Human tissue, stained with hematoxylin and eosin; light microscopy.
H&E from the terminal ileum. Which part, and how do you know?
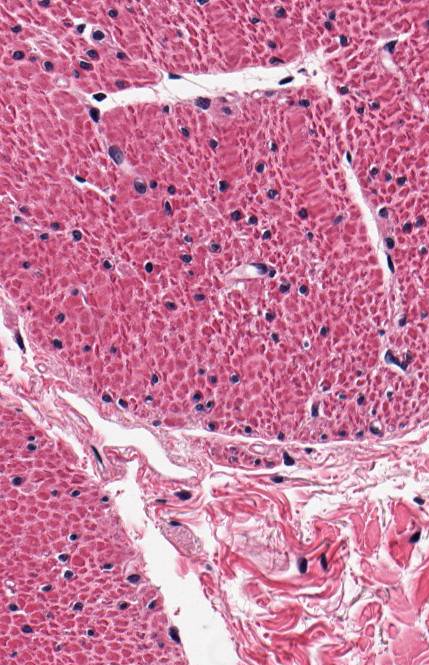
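The field shows smooth muscle. Its fibres are cut across, as small rounded to polygonal pink profiles.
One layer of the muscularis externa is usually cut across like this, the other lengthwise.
At the lower right lies connective tissue of wavy pink collagen bundles with few nuclei.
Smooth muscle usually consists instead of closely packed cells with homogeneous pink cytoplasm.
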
